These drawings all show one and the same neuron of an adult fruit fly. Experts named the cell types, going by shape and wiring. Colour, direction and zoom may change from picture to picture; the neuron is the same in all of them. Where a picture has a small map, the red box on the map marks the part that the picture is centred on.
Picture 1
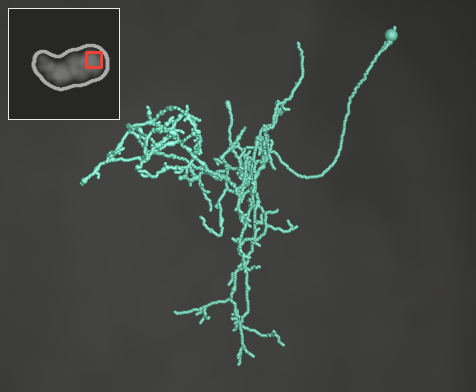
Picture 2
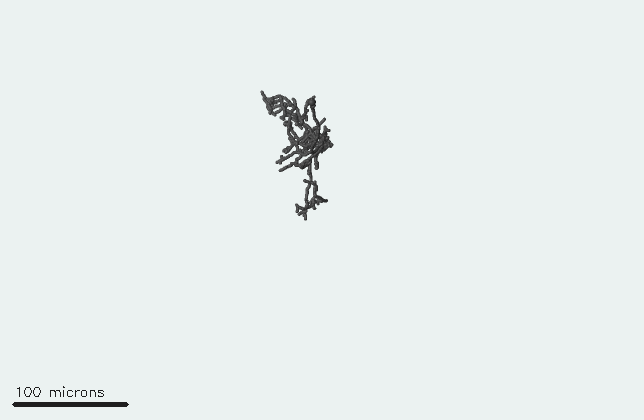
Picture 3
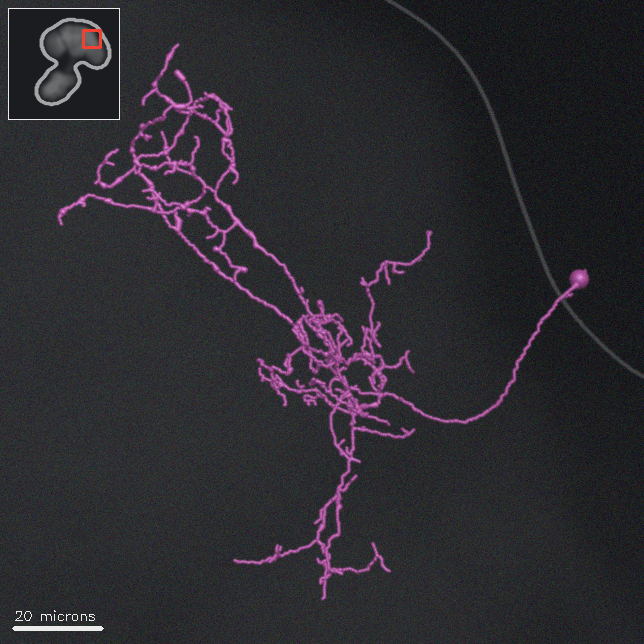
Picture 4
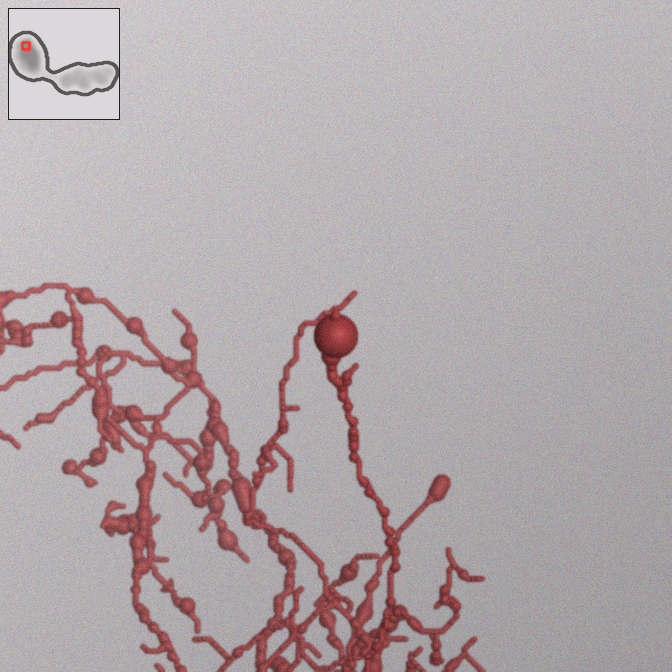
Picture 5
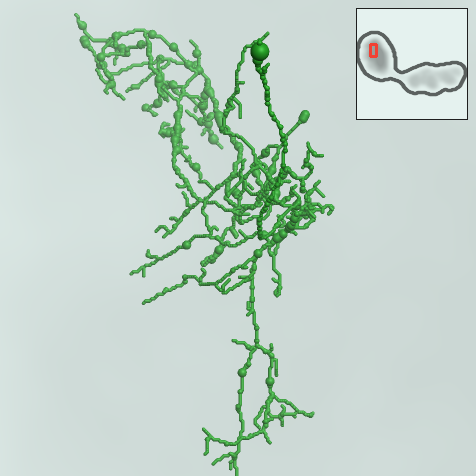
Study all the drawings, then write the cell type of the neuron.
LHAV4c2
